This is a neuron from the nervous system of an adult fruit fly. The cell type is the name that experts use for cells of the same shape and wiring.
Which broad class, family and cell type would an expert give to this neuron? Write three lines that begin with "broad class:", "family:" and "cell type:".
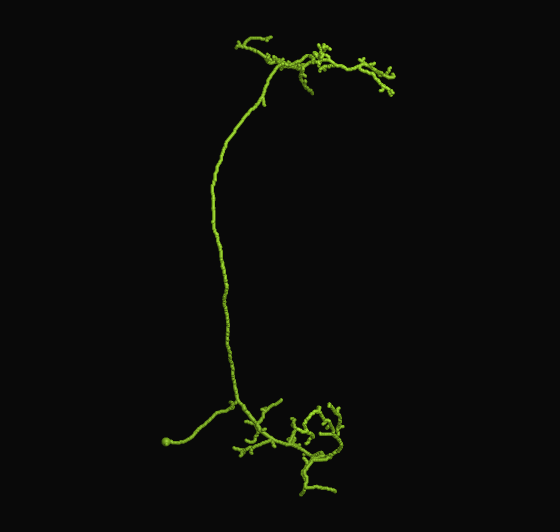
broad class: central-brain intrinsic neuron
family: hemilineage FLAa2
cell type: SMP739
